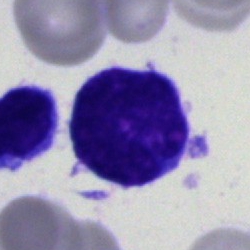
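Blast at centre: roughly round with a slightly bumpy edge, and stained a deep blue-purple throughout. Cytoplasm is scant, at most a thin rim you can barely separate from the nucleus. The chromatin looks dense and dark, with a few faint lighter purple patches near the centre.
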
